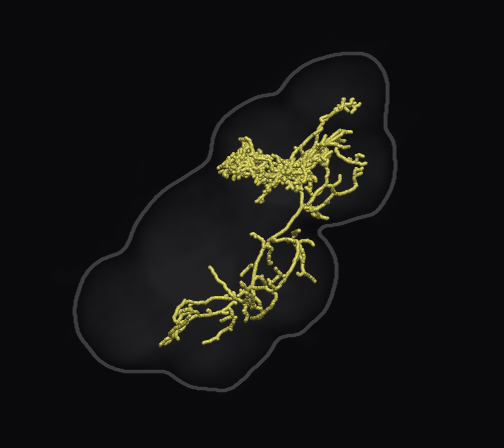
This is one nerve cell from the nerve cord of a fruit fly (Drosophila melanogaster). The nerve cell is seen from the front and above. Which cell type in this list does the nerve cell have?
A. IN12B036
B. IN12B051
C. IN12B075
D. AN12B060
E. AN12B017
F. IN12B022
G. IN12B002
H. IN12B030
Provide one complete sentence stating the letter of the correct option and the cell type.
In cell type, the nerve cell corresponds to option G, IN12B002.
